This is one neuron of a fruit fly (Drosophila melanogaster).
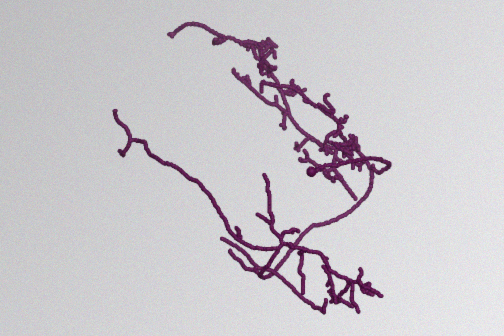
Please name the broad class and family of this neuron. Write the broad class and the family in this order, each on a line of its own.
nerve-cord intrinsic neuron
hemilineage 19B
